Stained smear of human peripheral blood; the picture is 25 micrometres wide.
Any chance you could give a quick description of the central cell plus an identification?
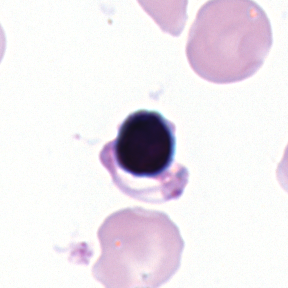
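The chromatin is dense and almost uniformly dark purple-black, with no visible pattern. The cytoplasm is scant and pale pinkish-lilac. The nucleus lies toward the top of the cell, with most cytoplasm beneath it. The outline is irregular, the cytoplasm forming an uneven crescent around the lower side of the nucleus. The cell is a normoblast.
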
